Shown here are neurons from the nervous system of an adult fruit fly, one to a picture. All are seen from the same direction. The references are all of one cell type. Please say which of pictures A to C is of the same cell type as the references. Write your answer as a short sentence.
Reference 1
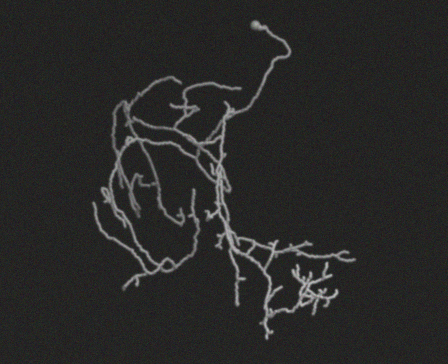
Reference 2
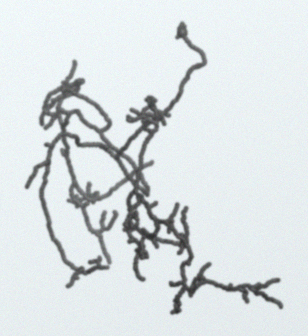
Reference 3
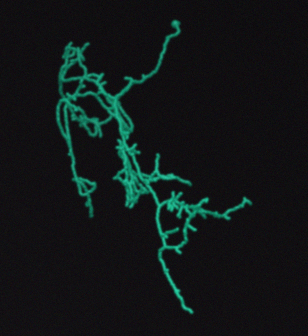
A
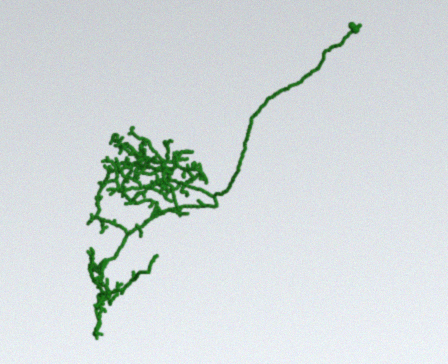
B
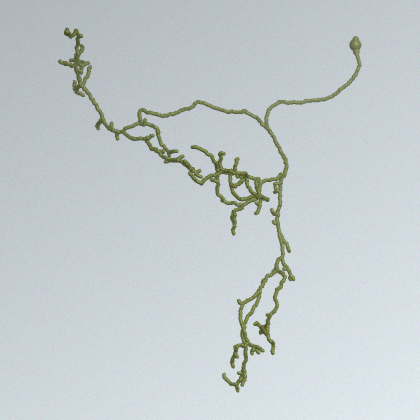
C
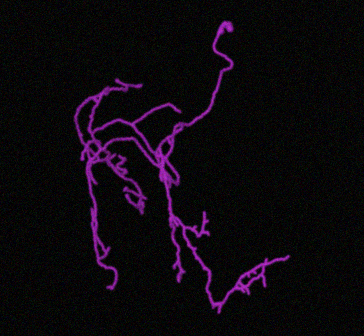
Picture C shows a neuron of the same cell type.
